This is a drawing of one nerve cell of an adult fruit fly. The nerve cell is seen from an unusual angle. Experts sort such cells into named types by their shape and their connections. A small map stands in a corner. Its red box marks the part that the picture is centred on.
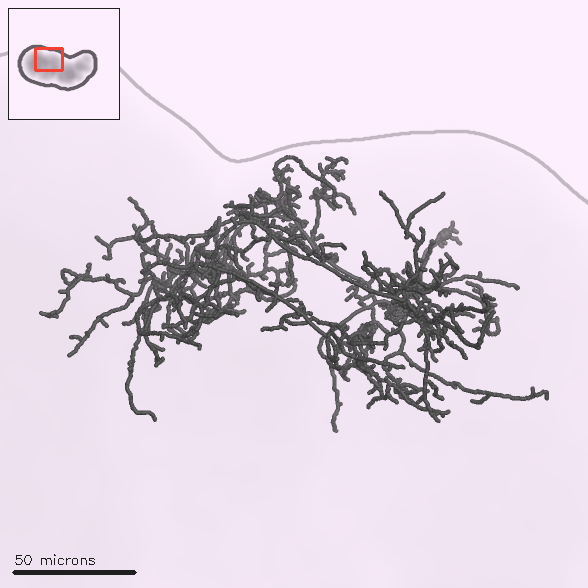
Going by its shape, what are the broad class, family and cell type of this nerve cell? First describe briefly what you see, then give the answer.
The cell body is on the right of the picture. By the scale bar it is about 200 microns wide in this view. More than a hundred branch ends can be seen. Its broad class is central-brain intrinsic neuron. Its family is hemilineage DM4_dorsal. Its cell type is pC1x_a.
